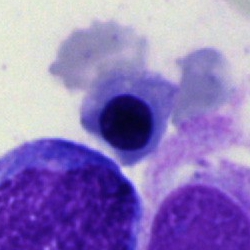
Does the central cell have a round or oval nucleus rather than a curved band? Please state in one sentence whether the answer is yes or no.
Yes, the shape of the nucleus is one compact round or oval mass.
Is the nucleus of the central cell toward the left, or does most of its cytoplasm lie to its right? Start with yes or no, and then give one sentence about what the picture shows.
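Yes. The cytoplasm is widest above and to the right of the nucleus.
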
